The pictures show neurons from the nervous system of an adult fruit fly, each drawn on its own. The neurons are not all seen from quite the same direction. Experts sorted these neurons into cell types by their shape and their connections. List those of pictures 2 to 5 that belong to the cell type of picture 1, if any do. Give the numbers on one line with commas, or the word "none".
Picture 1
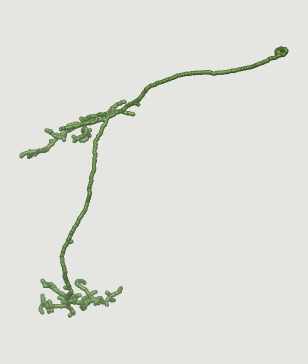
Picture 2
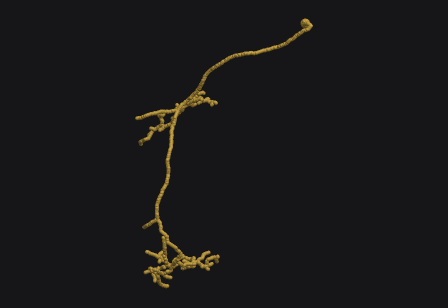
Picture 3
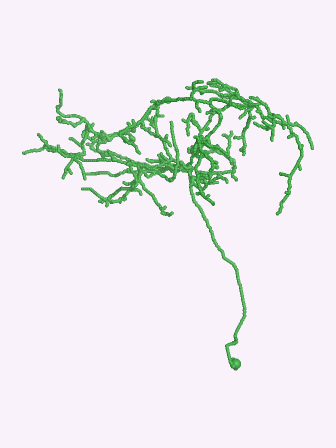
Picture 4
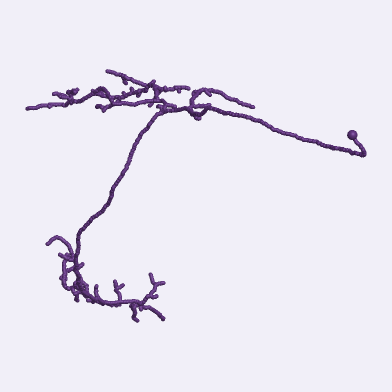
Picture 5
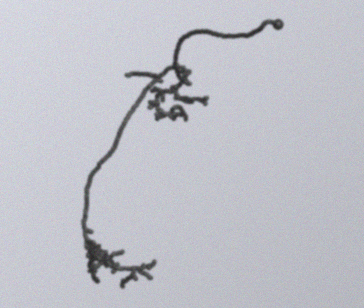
2, 4, 5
